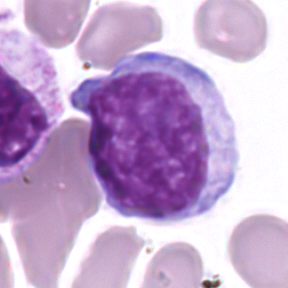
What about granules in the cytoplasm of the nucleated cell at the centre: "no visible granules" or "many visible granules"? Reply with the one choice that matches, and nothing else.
No visible granules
